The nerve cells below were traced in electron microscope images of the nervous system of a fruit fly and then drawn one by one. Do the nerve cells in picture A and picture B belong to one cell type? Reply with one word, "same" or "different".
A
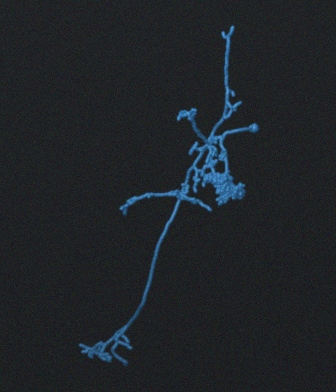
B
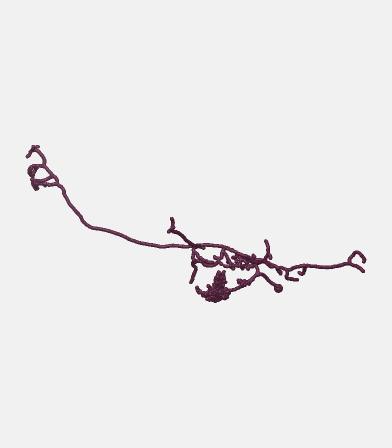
same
